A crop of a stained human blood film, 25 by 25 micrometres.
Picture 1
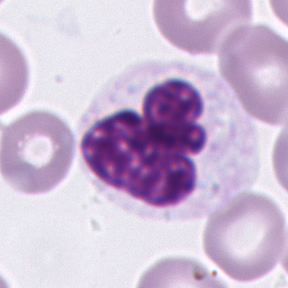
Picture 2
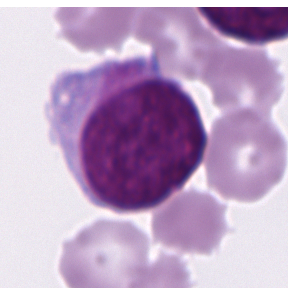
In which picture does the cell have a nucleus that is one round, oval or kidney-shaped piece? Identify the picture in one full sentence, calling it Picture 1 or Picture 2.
There is a single compact round, oval or kidney-shaped nucleus in the cell of Picture 2.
